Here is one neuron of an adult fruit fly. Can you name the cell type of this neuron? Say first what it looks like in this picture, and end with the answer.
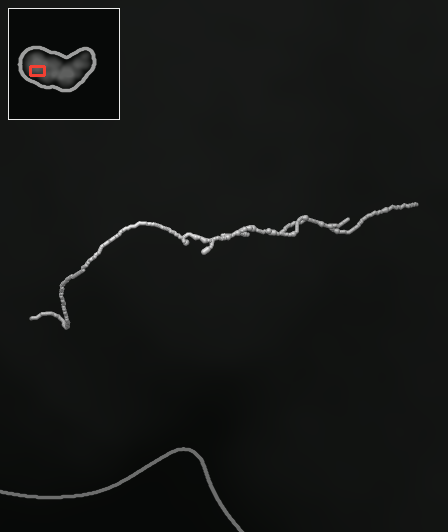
The drawing shows no cell body. There are a dozen or fewer branch ends. This is a sensory neuron entering the brain. Its cell type is HRN_VP4.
